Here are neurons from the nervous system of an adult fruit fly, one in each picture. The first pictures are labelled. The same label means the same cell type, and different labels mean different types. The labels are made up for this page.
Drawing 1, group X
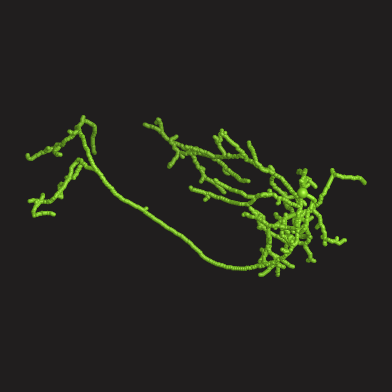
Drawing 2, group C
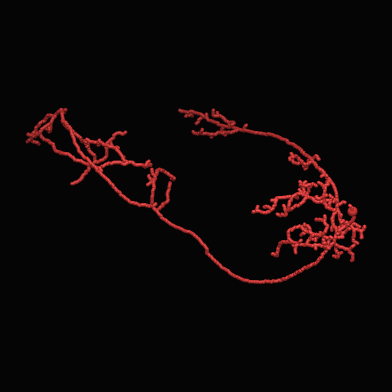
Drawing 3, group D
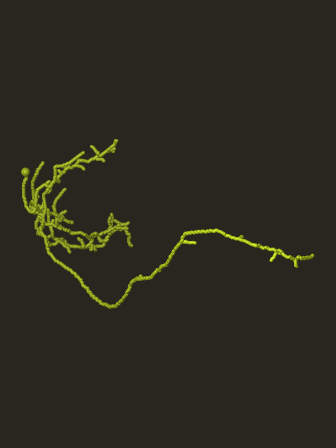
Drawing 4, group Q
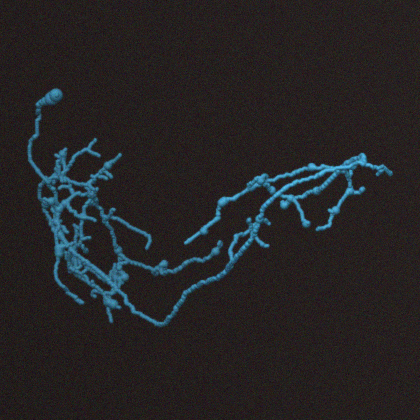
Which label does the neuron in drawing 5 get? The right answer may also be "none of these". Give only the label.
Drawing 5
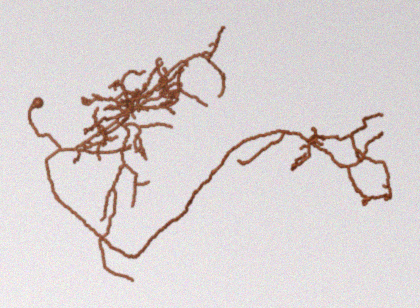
none of these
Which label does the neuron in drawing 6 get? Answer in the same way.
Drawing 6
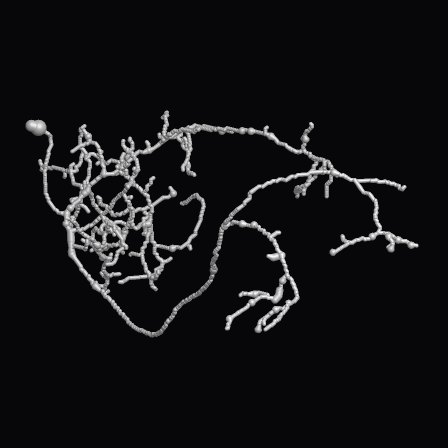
group X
